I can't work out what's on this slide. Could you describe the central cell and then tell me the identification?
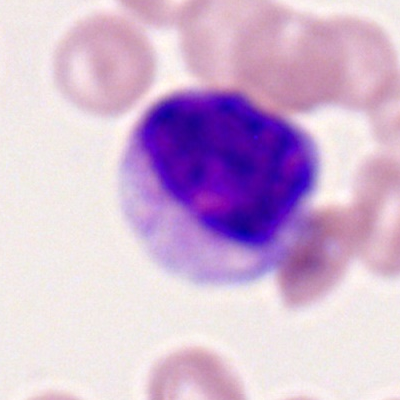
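The nucleus is a single mass without lobes, placed off-centre toward the upper right of the cell. Its chromatin is dark purple and patchy rather than smooth. The cytoplasm is a pale bluish-lilac. This cell is a lymphocyte.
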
